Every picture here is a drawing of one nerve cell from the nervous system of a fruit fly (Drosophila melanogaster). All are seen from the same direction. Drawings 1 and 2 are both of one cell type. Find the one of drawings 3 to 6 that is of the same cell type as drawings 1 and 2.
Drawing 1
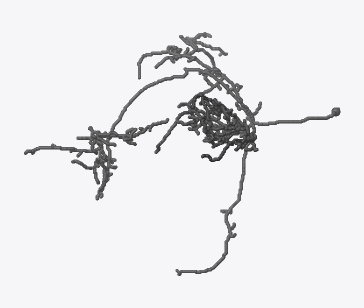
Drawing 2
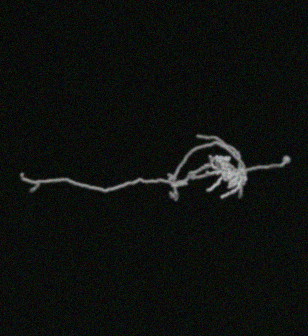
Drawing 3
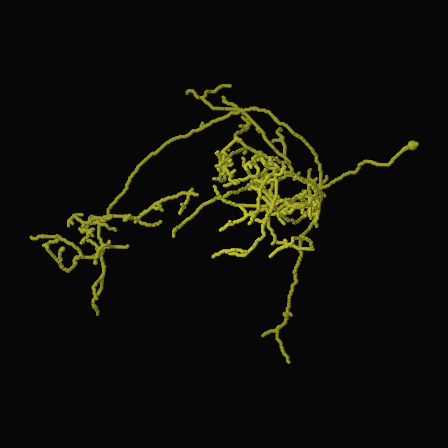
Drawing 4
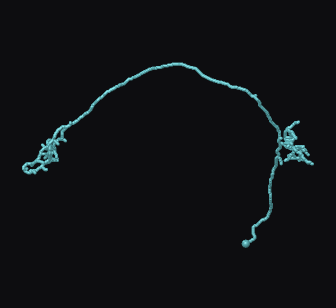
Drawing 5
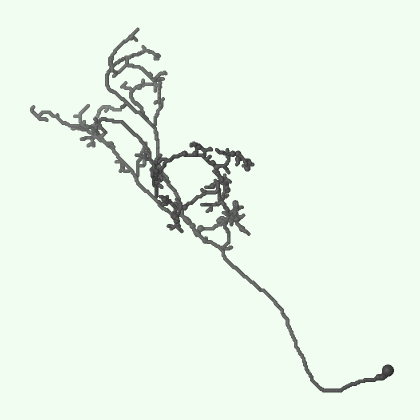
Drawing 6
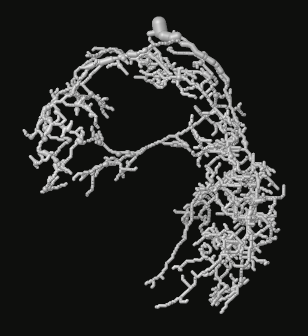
Drawing 3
